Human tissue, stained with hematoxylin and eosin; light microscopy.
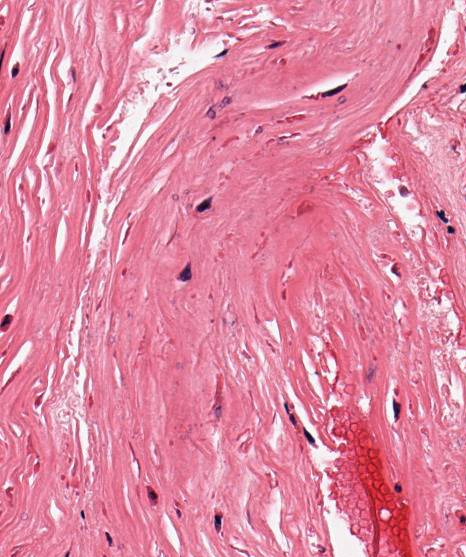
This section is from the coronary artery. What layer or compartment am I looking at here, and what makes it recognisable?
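I'd call this tunica adventitia. The collagen comes in wavy bundles sweeping in curves, broadly from top to bottom, and the nuclei among them are sparse, small, dark and mostly elongated.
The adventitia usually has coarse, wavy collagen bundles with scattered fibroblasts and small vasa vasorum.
Down at the lower right lies a small vessel packed with red blood cells.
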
